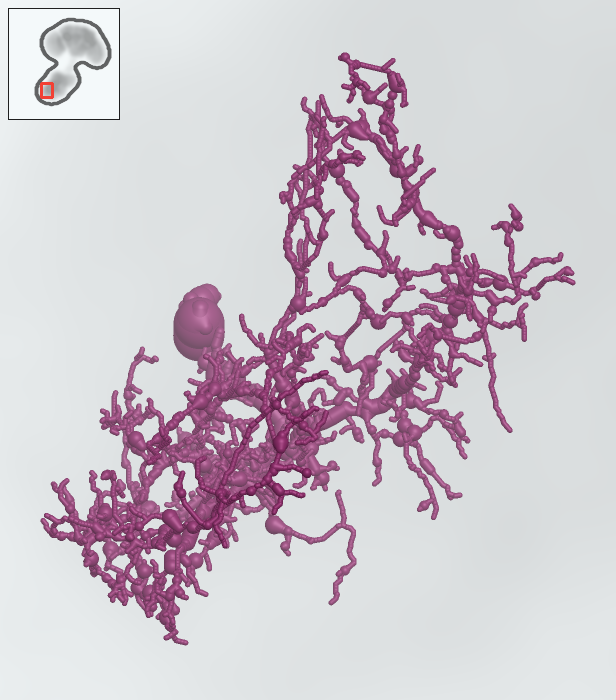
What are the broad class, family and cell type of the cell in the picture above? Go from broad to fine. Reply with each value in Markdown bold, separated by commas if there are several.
**motor neuron of the nerve cord**, **MNad**, **MNad55**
